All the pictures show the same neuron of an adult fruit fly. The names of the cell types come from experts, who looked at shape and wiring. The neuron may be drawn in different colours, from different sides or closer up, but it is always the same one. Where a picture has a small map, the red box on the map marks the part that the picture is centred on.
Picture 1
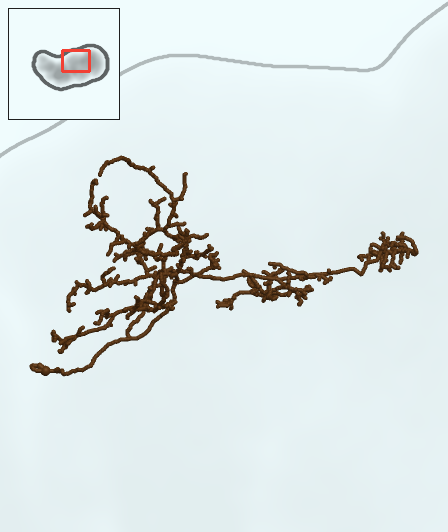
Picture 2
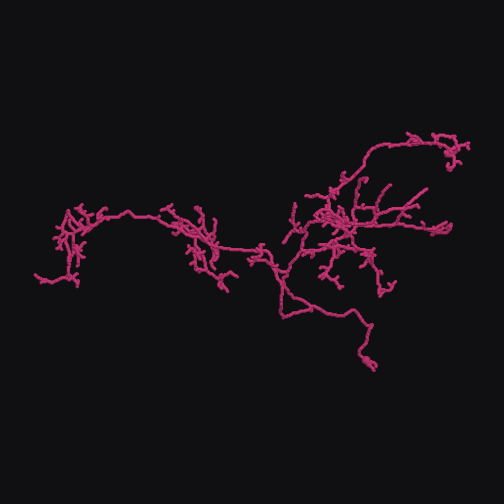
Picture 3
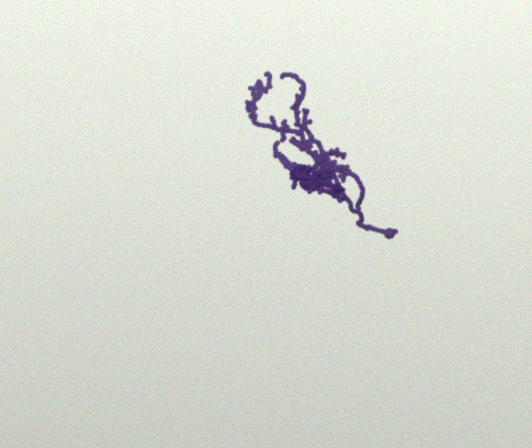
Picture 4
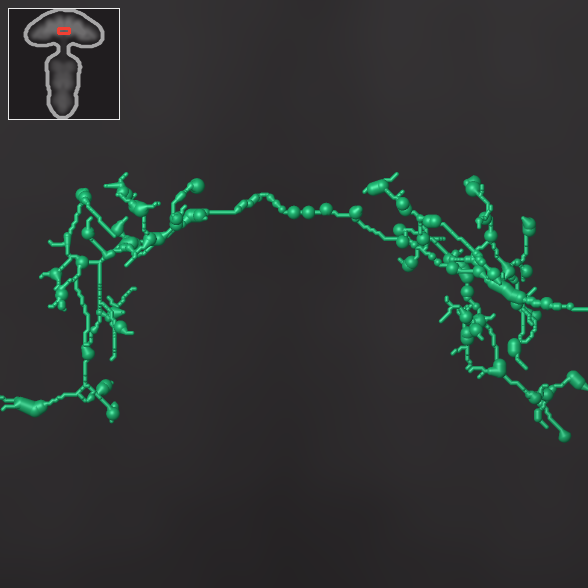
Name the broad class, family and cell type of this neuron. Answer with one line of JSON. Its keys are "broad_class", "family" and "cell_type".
{"broad_class": "central-brain intrinsic neuron", "family": "hemilineage VPNp&v1_ventral", "cell_type": "IB059_b"}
